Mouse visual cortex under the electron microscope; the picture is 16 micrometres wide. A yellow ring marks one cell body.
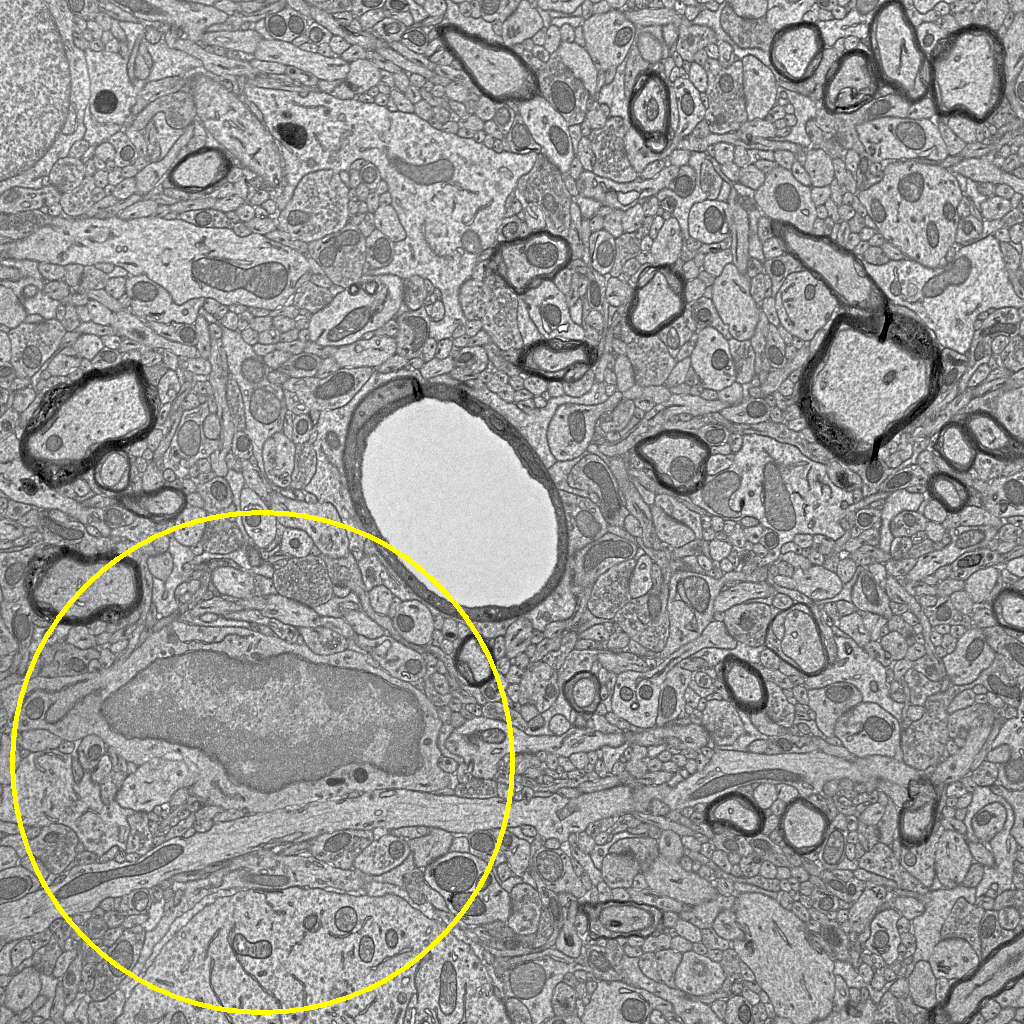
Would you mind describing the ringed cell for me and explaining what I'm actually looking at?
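See that elongated nucleus, long axis running roughly left to right, sitting wholly inside the ring? It's darker grey overall than the neuropil around it, and the chromatin is fairly evenly dense, just faint lighter patches and no coarse dark clumps. That's a microglial cell.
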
